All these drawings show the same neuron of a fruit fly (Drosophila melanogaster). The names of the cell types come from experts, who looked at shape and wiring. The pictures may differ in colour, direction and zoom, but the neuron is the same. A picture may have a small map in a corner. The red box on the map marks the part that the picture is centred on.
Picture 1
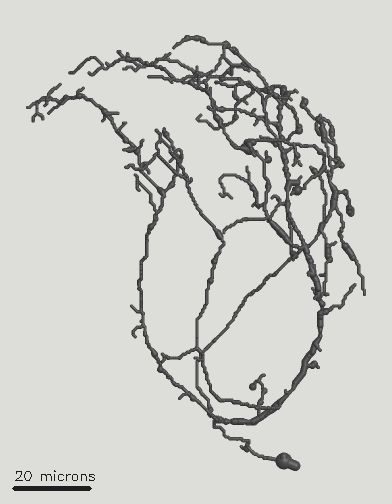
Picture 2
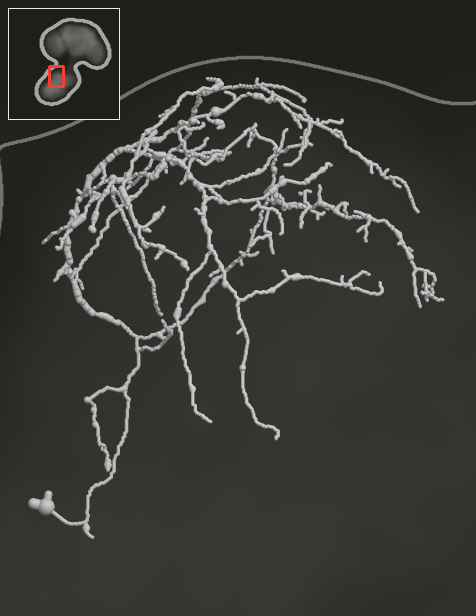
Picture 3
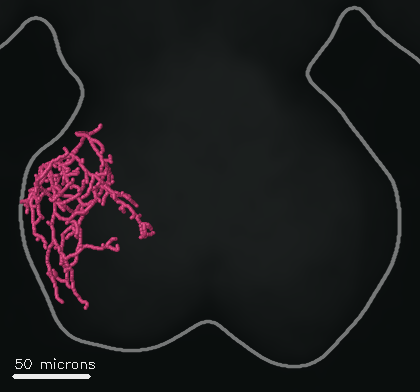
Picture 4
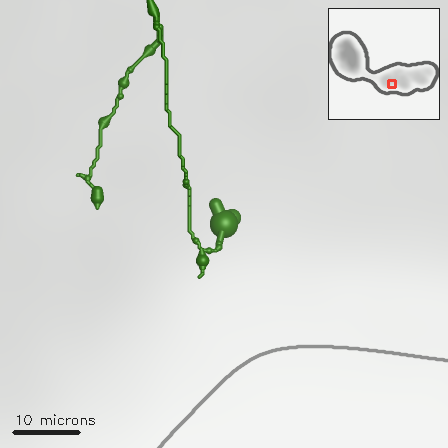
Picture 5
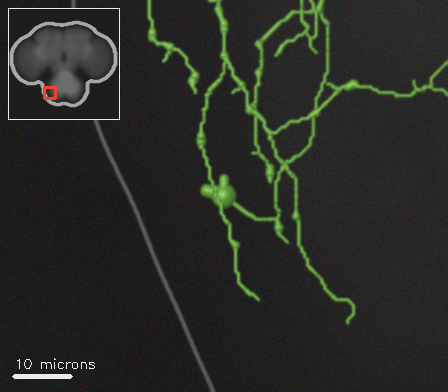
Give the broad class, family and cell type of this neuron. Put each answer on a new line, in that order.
nerve-cord intrinsic neuron
hemilineage 04B
IN04B015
